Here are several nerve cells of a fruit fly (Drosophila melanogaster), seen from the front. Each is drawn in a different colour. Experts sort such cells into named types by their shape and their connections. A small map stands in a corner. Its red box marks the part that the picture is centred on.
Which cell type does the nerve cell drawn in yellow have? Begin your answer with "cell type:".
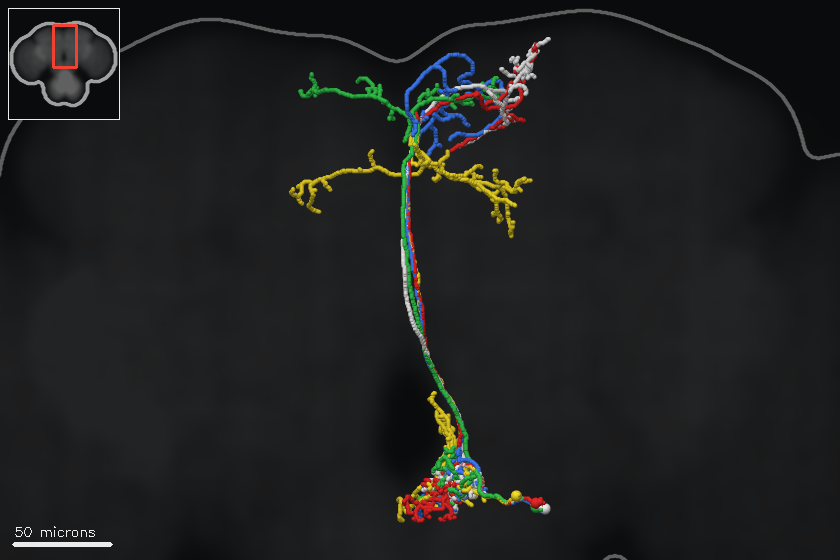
cell type: PRW012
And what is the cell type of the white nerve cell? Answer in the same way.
cell type: PRW032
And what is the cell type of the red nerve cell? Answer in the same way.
cell type: PRW009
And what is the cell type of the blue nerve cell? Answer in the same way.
cell type: PRW066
